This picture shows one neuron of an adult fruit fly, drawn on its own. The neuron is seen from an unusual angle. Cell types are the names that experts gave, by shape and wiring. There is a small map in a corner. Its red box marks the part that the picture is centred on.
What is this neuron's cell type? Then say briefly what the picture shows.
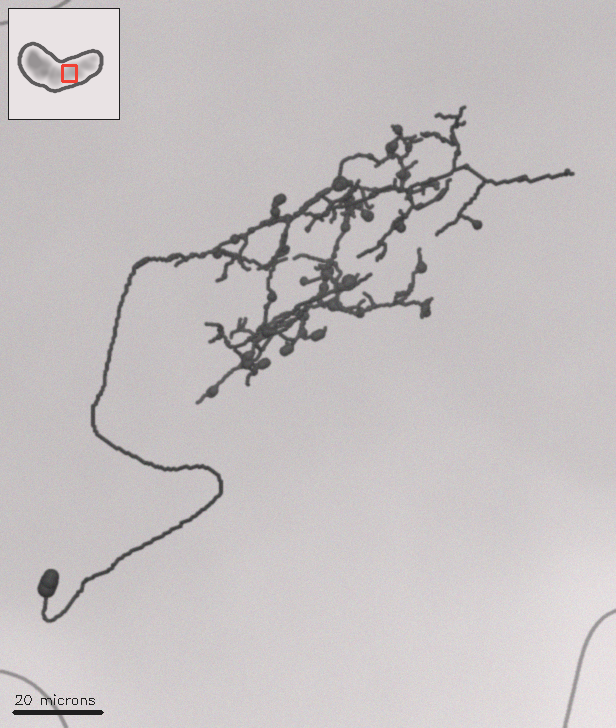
It is of cell type IN02A050. This is a nerve-cord intrinsic neuron. Its cell body lies at the lower left of the picture. By the scale bar it is about 120 microns wide in this view. The picture shows dozens of branch ends.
